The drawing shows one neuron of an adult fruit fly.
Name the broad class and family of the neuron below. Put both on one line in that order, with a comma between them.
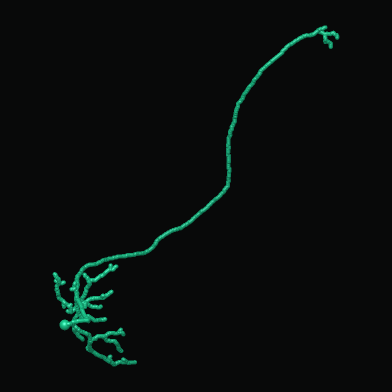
visual projection neuron, MeTu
